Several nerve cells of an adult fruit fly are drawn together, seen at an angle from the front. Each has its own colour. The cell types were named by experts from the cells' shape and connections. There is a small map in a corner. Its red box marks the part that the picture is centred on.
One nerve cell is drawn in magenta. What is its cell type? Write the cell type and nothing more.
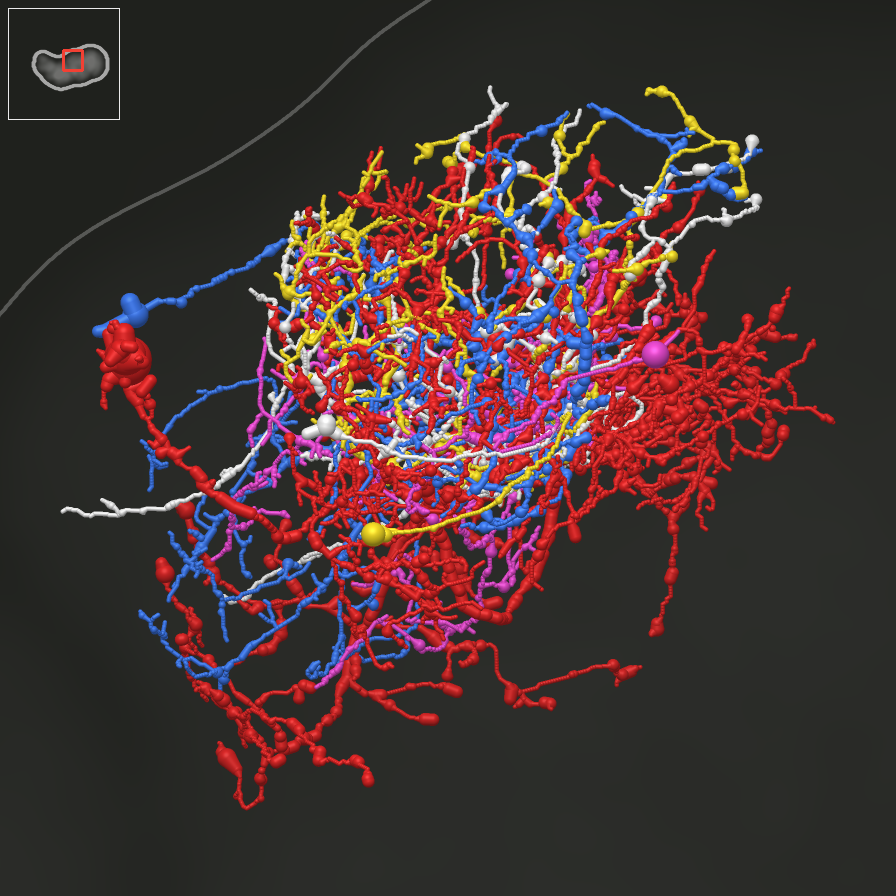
CB2285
